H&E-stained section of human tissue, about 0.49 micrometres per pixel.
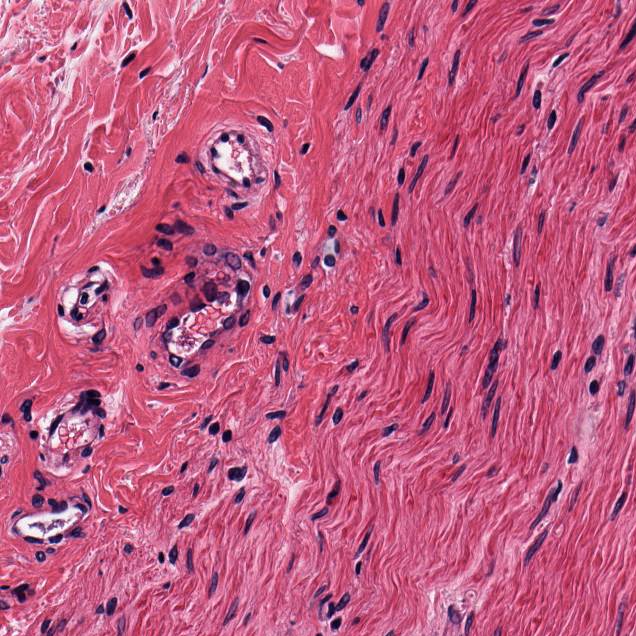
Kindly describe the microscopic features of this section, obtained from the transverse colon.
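Right two-thirds: dense band of parallel, finely wavy pink fibres, all running one shared direction with slight wavy crimp. Dark, elongated spindle-shaped nuclei scattered among fibres, parallel to them. Small vessels present; lumens contain pale pink red blood cells.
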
